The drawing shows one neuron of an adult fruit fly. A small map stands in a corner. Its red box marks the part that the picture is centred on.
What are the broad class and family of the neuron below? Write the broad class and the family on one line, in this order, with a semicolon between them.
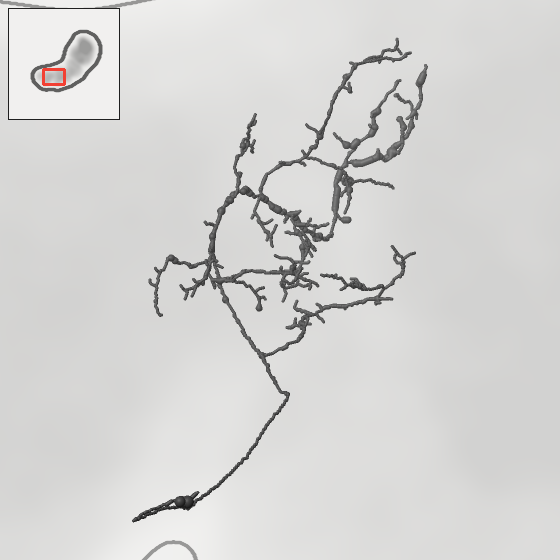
nerve-cord intrinsic neuron; hemilineage 03B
